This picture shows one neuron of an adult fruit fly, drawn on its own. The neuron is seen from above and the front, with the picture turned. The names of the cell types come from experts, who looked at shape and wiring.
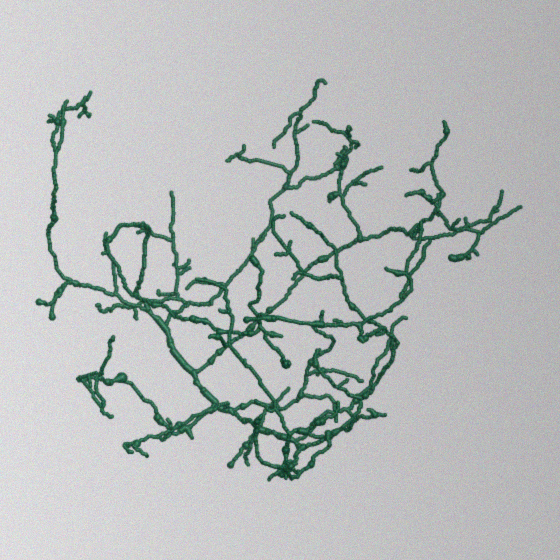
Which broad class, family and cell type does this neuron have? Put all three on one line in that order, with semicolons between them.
nerve-cord intrinsic neuron; hemilineage 04B; IN04B091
